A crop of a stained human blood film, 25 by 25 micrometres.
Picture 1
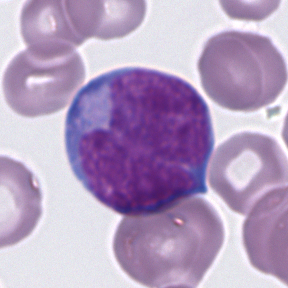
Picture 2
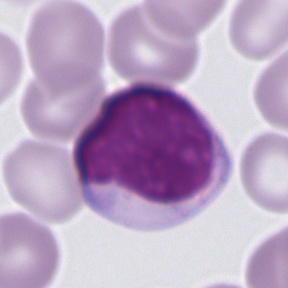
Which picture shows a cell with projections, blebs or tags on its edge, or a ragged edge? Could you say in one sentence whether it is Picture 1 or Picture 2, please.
Picture 1 is where the cell's outline is rough.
